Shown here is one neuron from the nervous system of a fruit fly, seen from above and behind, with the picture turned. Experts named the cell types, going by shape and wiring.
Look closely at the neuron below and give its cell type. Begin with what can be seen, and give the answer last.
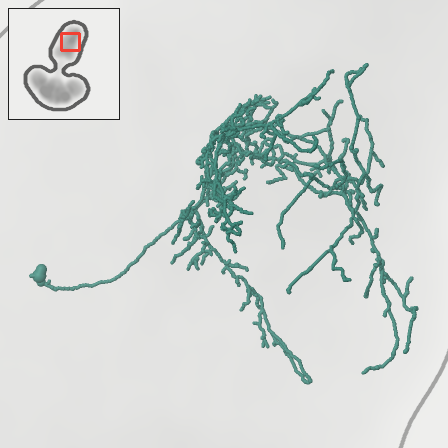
It is in the nerve cord and does not reach the brain. Its cell body lies on the left of the picture. Dozens of branch ends can be seen. This is a nerve-cord intrinsic neuron. Its cell type is IN13B017.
